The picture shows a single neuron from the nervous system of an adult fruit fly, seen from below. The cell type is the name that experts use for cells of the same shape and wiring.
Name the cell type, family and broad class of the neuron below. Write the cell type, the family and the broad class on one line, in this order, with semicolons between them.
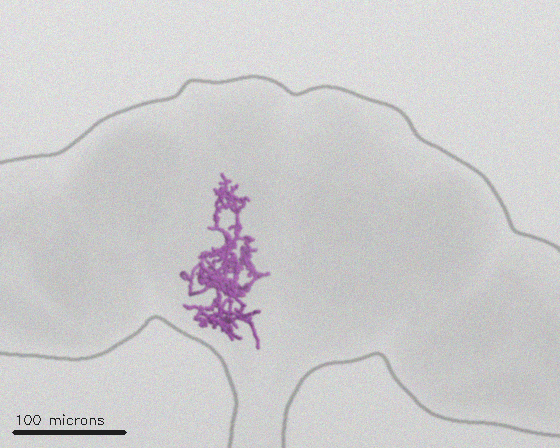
PS187; hemilineage PSp1; central-brain intrinsic neuron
